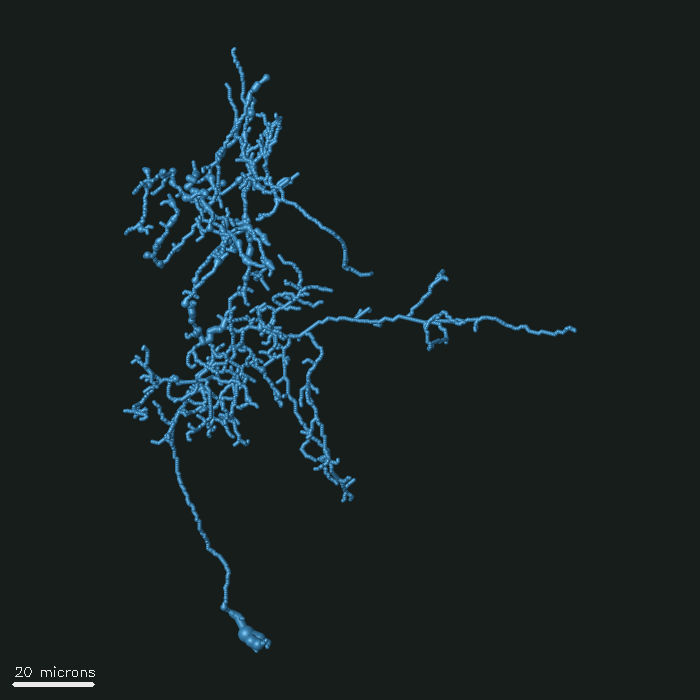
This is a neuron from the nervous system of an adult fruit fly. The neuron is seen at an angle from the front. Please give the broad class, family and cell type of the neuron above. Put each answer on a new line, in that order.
central-brain intrinsic neuron
hemilineage VLPl&p2_lateral
CB3598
